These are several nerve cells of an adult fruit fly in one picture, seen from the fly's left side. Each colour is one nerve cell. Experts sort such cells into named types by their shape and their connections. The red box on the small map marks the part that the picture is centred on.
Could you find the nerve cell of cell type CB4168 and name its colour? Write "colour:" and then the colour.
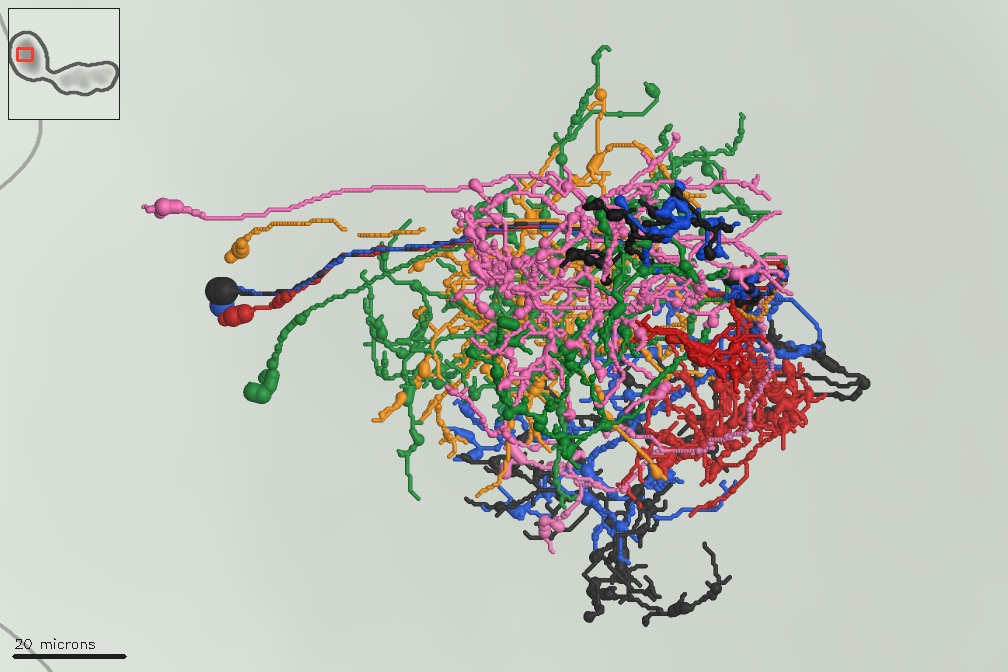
colour: green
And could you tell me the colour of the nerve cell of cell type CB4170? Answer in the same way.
colour: pink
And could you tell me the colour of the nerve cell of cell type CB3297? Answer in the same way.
colour: blue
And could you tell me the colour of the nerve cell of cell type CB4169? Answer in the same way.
colour: orange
